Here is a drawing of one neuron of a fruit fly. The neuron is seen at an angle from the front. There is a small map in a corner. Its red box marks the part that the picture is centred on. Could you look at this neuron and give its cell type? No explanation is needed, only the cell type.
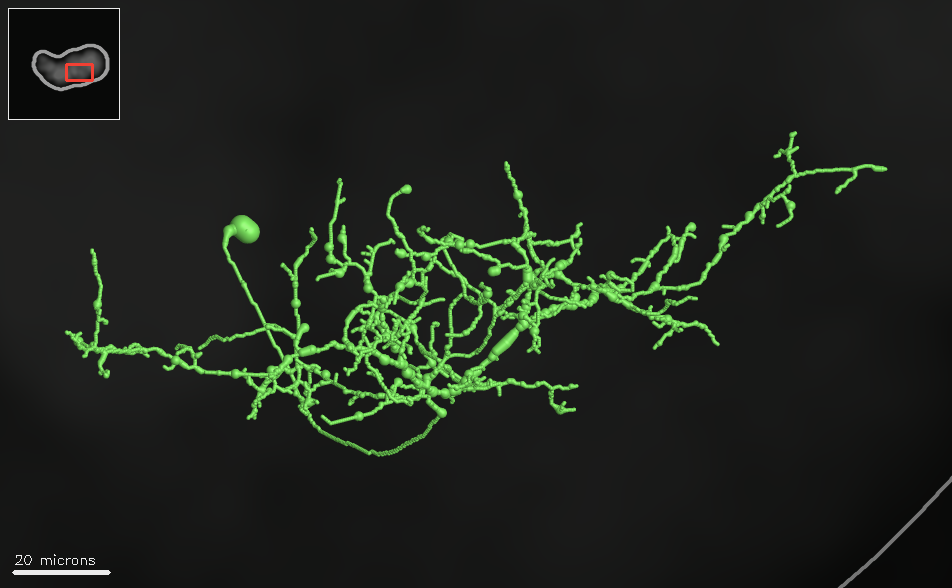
SAD100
